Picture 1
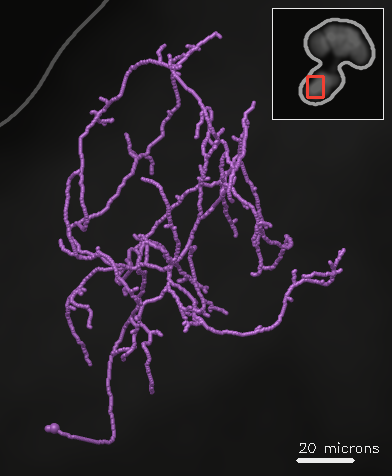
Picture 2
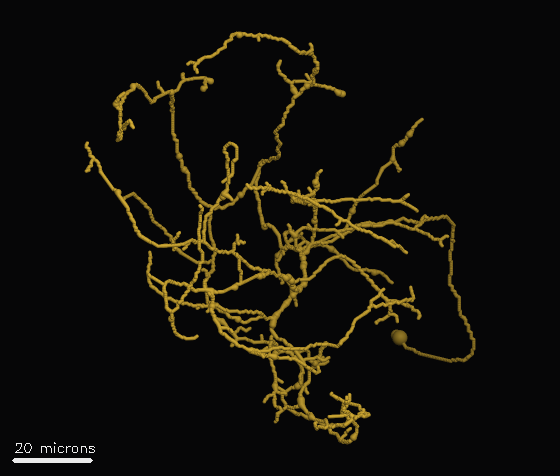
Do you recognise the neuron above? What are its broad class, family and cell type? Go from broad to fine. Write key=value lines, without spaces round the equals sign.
broad_class=nerve-cord intrinsic neuron
family=hemilineage 20A.22A
cell_type=IN20A.22A022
